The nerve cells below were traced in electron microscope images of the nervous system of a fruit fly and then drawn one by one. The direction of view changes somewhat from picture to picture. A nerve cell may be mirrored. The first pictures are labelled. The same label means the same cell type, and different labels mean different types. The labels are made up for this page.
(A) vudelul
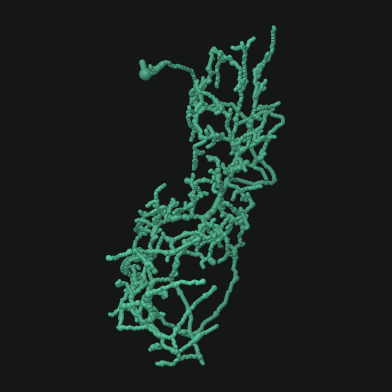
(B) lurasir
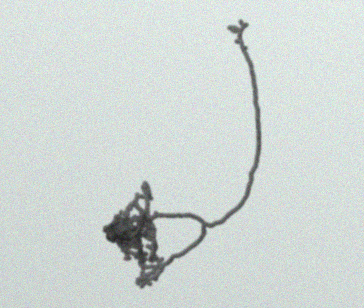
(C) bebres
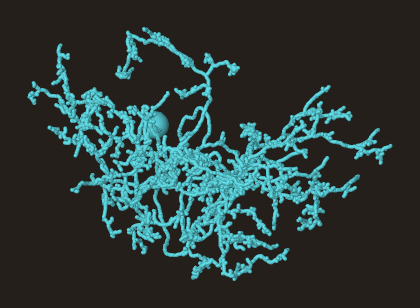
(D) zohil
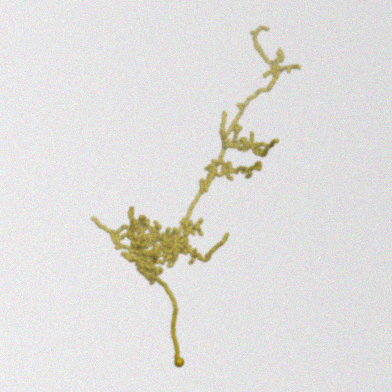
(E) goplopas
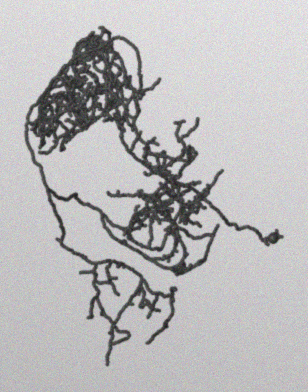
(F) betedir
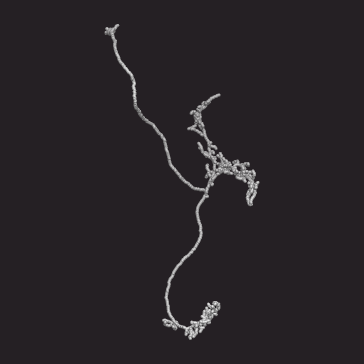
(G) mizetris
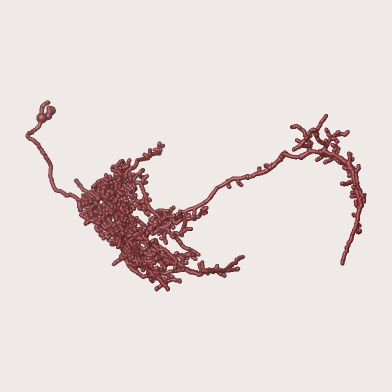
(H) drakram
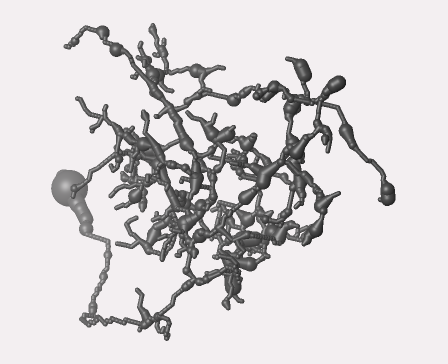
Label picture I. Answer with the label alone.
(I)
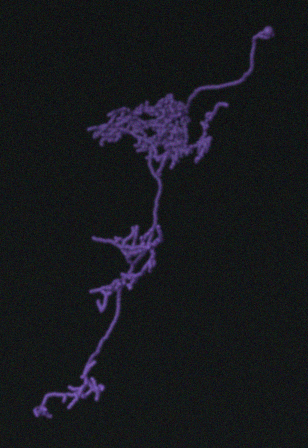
zohil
